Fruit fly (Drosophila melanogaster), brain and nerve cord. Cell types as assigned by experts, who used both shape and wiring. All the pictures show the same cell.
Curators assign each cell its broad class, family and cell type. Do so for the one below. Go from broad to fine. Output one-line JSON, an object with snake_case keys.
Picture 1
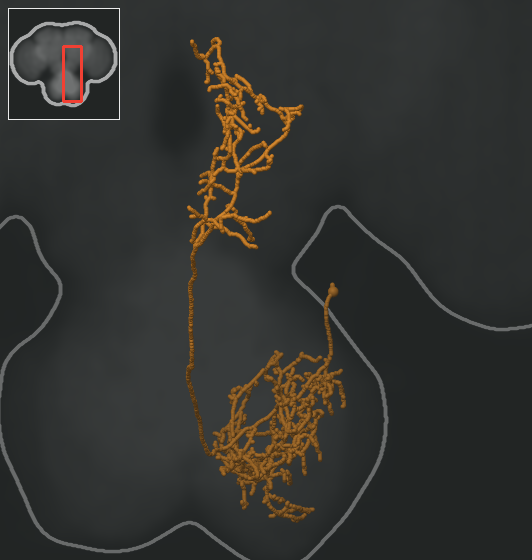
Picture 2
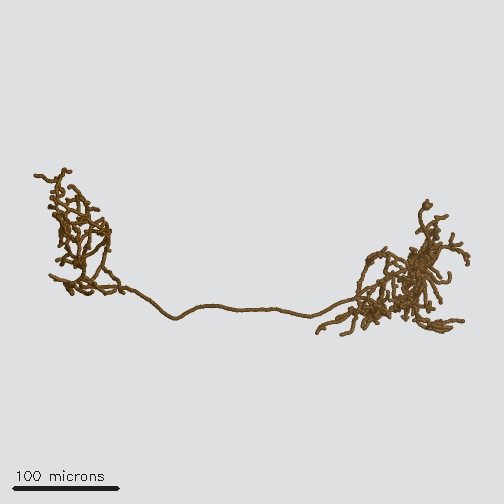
{"broad_class": "ascending neuron", "family": "hemilineage 17A", "cell_type": "AN17A026"}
